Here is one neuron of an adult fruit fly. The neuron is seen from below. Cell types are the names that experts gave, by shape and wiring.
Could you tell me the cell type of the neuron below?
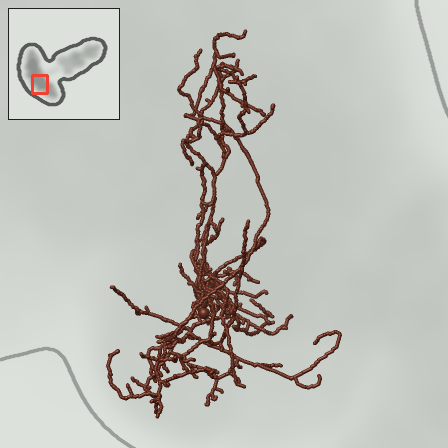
AVLP046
